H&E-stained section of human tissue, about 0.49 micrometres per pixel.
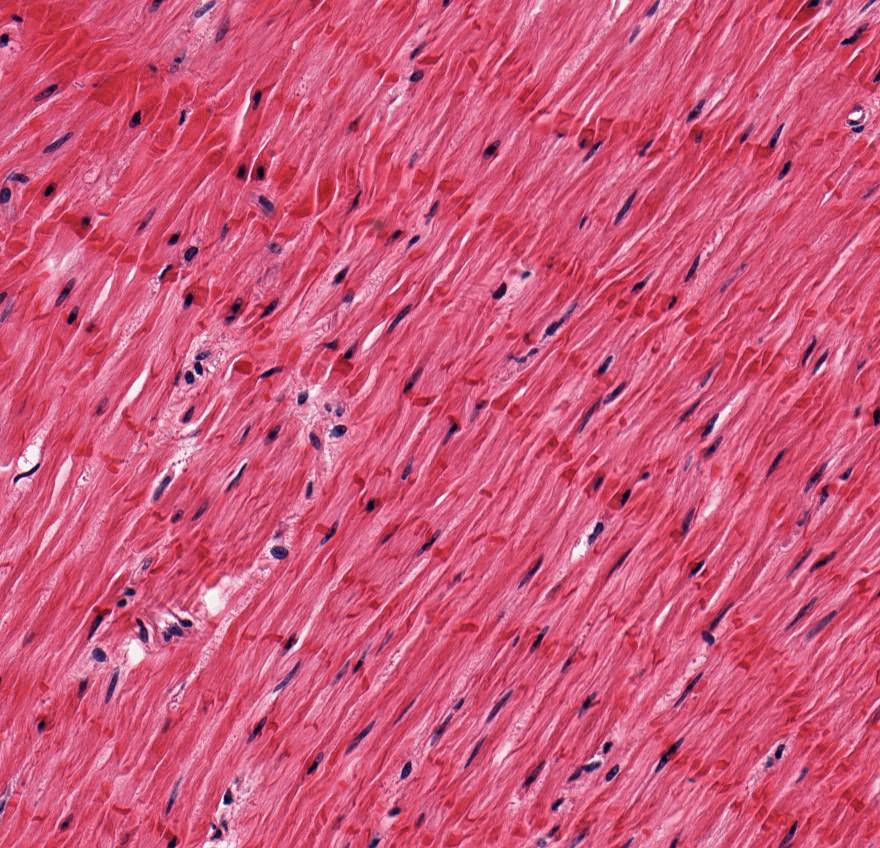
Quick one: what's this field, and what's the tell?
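Smooth muscle is the tissue shown. Closely packed eosinophilic fibres, cut along their length, fill the field and run diagonally from lower left to upper right.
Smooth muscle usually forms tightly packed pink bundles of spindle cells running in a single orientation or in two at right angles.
Elongated dark purple nuclei lie scattered throughout, their long axes along the fibres.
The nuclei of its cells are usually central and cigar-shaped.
Connective tissue between the fibres is scant, only thin strands.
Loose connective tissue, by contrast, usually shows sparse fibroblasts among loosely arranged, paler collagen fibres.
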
